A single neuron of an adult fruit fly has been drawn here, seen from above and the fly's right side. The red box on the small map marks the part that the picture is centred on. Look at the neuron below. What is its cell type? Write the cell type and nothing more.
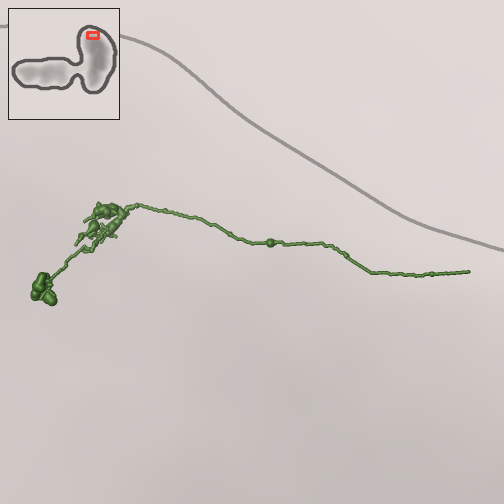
L5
